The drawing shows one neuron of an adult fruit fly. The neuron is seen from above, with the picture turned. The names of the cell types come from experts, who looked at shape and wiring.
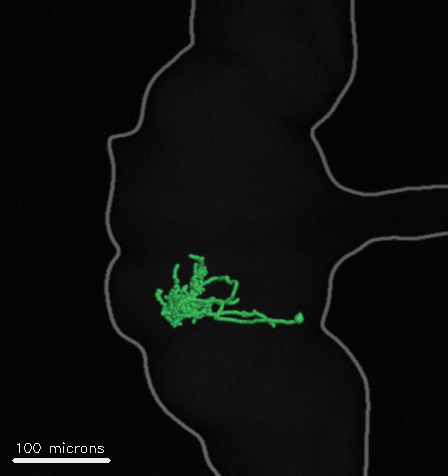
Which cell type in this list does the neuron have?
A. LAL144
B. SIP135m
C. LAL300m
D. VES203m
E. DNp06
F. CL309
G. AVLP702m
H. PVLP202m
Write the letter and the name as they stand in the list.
A. LAL144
